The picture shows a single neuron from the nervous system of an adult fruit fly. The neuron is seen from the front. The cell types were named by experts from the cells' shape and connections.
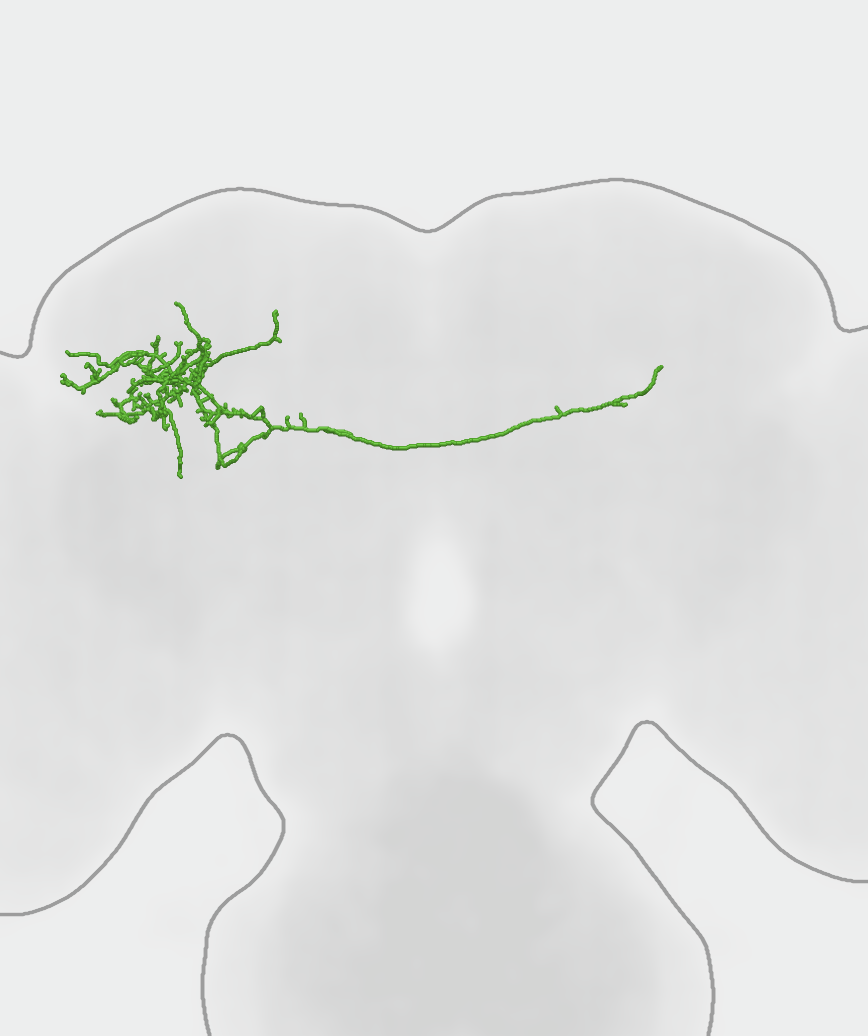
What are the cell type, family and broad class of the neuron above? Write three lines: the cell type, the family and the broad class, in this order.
CB1300
hemilineage DL1_ventral
central-brain intrinsic neuron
